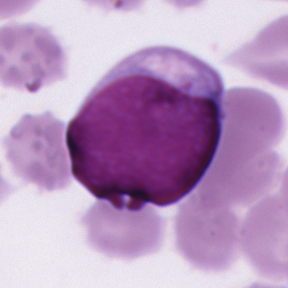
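Myeloblast, its nucleus filling about 80% of the cell's area. Apart from a pale, greyish-lilac cap of cytoplasm over its top, the nucleus reaches almost to the cell edge, leaving little or no cytoplasm visible elsewhere. The chromatin is dense, dark magenta-purple and fairly even, without coarse clumps. Two small rounded knobs bulge from the lower edge of the cell.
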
